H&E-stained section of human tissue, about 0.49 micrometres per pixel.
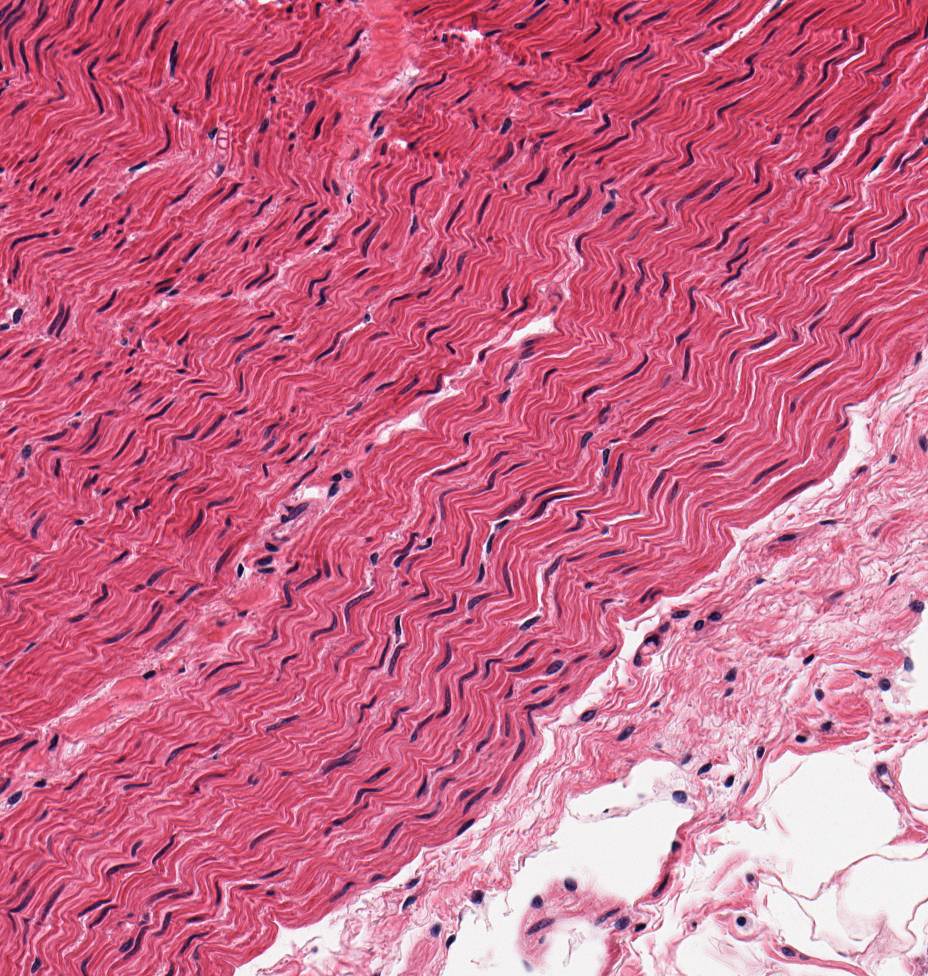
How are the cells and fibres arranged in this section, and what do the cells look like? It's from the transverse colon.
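Densely packed eosinophilic fibres occupy most of the field, with loose tissue confined to the lower right corner. Throughout the dense area the fibres follow a tight, regular wavy course and stain a deep pink-red. Dark, elongated nuclei lie among them, aligned with the fibres.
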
